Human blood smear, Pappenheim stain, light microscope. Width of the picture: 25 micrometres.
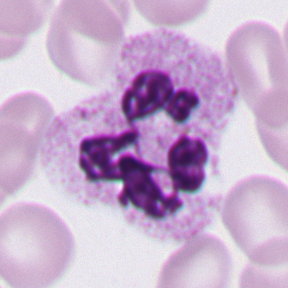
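Segmented neutrophil, central cell of a stained peripheral blood smear. Nucleus split into about five separate lobes, set roughly in a ring around a central area of cytoplasm. Chromatin dark purple, coarsely clumped. No cytoplasmic vacuoles.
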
